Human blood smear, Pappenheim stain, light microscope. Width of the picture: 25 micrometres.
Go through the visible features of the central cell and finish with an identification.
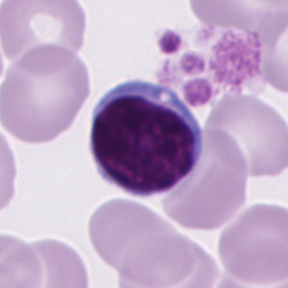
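Starting with the nucleus, I see that it is round, with no indentation, and about 9 by 8 micrometres. Its chromatin is dense and dark purple, and it looks coarsely clumped. Around it, the cytoplasm makes only a thin rim. There is also a small clear spot in the cytoplasm at the upper right of the nucleus. So this is a typical lymphocyte.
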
